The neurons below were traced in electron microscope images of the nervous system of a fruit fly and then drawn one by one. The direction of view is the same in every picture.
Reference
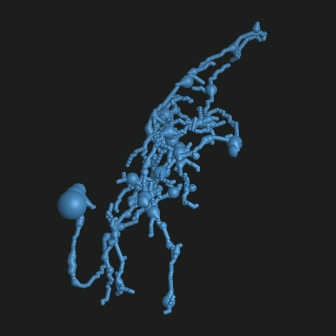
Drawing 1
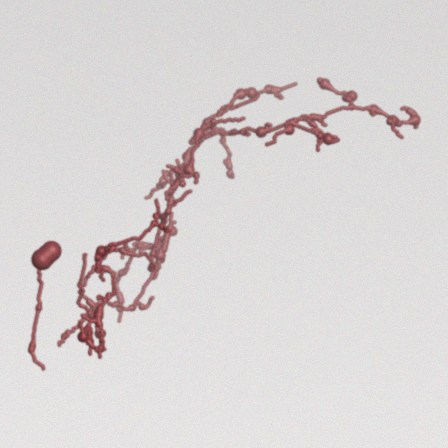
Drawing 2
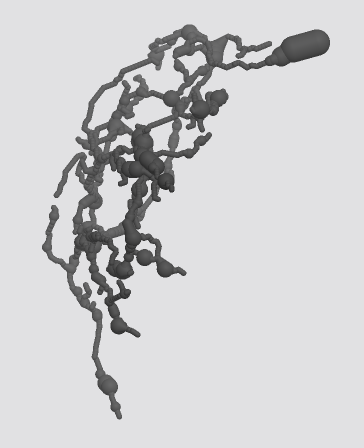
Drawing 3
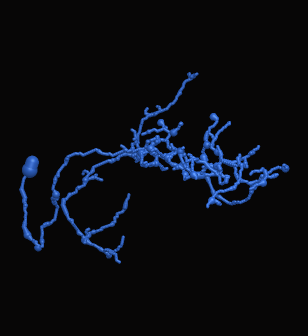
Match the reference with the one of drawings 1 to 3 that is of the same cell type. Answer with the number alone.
2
